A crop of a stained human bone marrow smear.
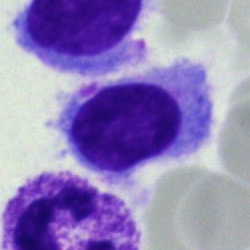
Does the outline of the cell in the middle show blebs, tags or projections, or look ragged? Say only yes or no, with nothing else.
Yes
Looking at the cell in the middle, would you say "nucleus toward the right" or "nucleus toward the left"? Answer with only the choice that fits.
Nucleus toward the left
